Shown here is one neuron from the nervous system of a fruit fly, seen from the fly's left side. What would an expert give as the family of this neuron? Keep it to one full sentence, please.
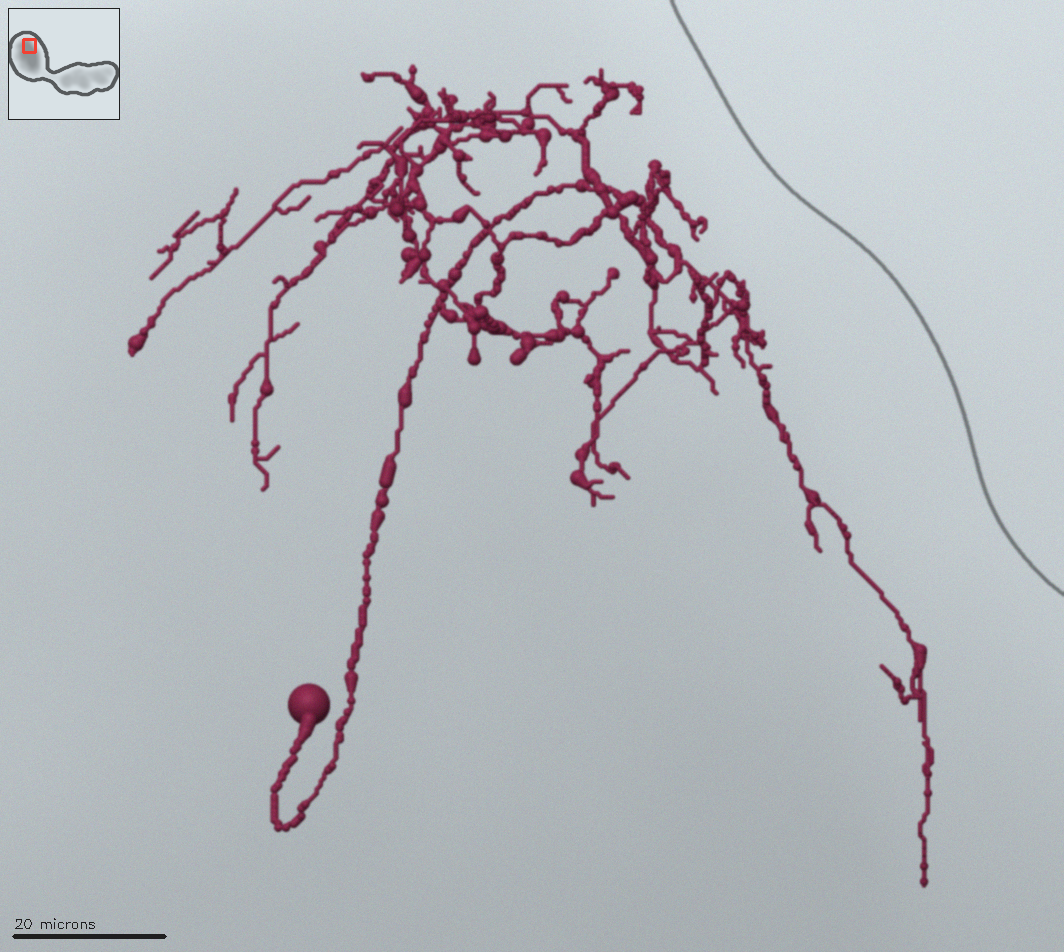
Family assignment for this neuron is hemilineage SLPav2.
